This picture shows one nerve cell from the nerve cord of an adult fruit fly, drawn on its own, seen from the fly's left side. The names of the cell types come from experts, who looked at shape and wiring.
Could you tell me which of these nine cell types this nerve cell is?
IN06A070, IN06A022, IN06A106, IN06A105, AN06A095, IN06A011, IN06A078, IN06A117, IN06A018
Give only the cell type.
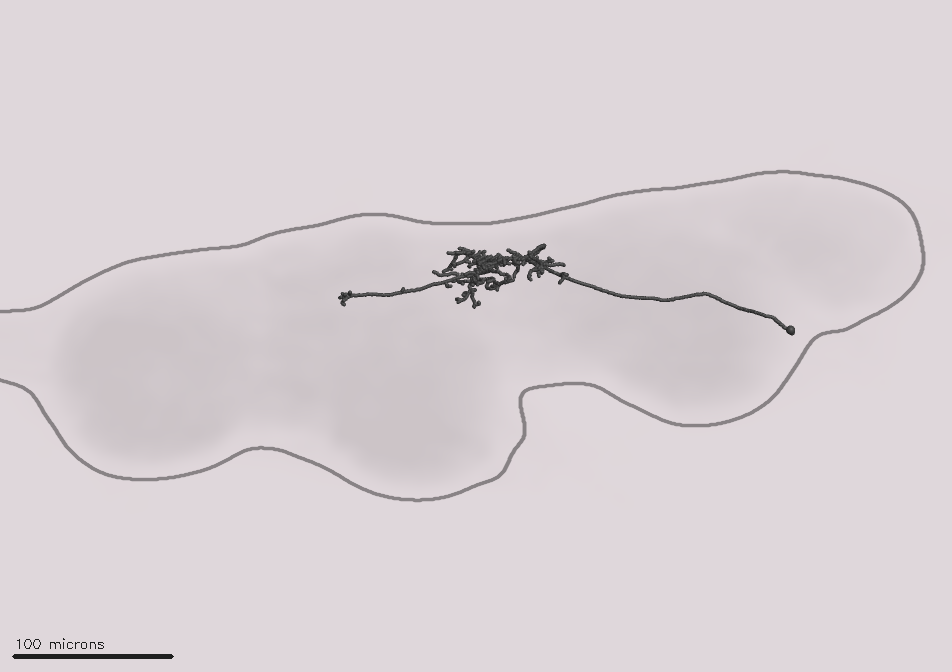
IN06A078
